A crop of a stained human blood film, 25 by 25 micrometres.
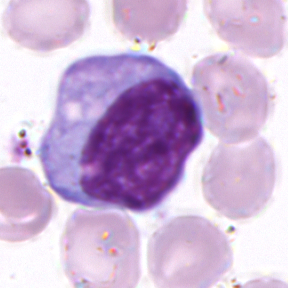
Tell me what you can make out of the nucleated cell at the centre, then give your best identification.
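Toward the right side of the cell sits the nucleus, about 13 by 9 micrometres, so most of the cytoplasm ends up on the left. That cytoplasm is plentiful, a broad pale greyish-blue crescent beside the nucleus. The chromatin looks dark purple and clumped, with paler patches in between. Putting that together, this is a plasma cell.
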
